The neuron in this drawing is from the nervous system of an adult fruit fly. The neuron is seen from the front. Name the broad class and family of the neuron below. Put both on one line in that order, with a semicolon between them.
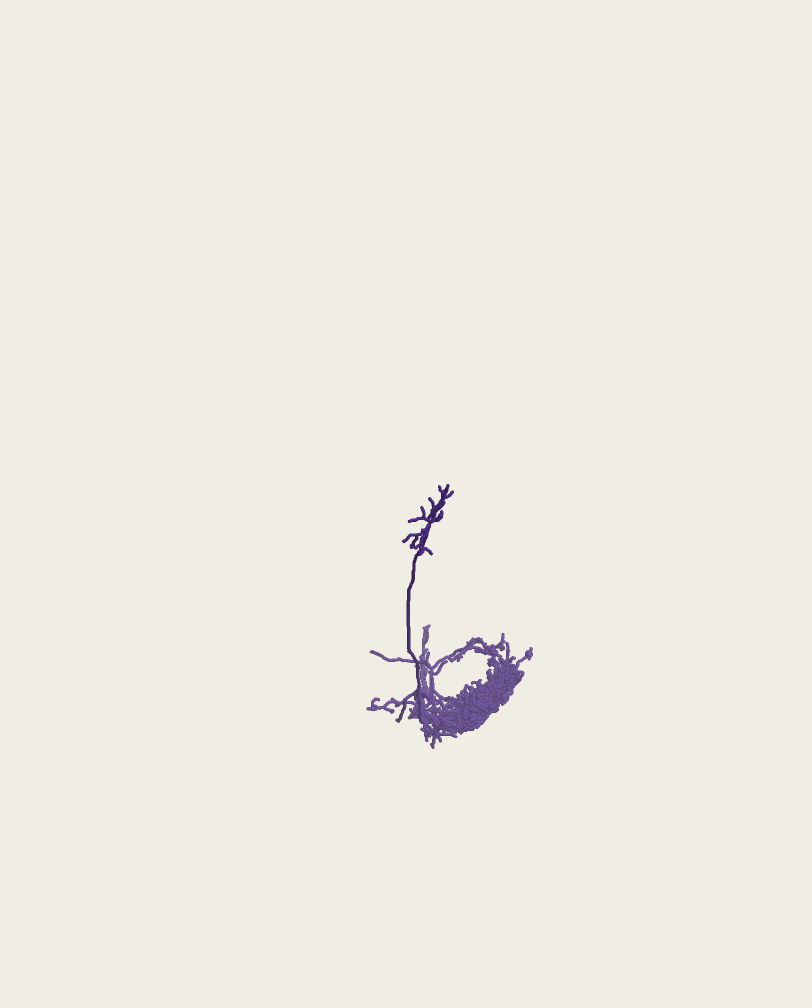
ascending neuron; hemilineage 17A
